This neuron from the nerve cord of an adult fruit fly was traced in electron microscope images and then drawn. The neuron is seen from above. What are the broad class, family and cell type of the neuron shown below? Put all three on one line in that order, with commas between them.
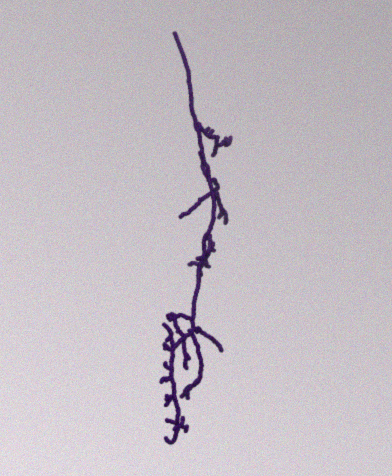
descending neuron, hemilineage LB19, DNg50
